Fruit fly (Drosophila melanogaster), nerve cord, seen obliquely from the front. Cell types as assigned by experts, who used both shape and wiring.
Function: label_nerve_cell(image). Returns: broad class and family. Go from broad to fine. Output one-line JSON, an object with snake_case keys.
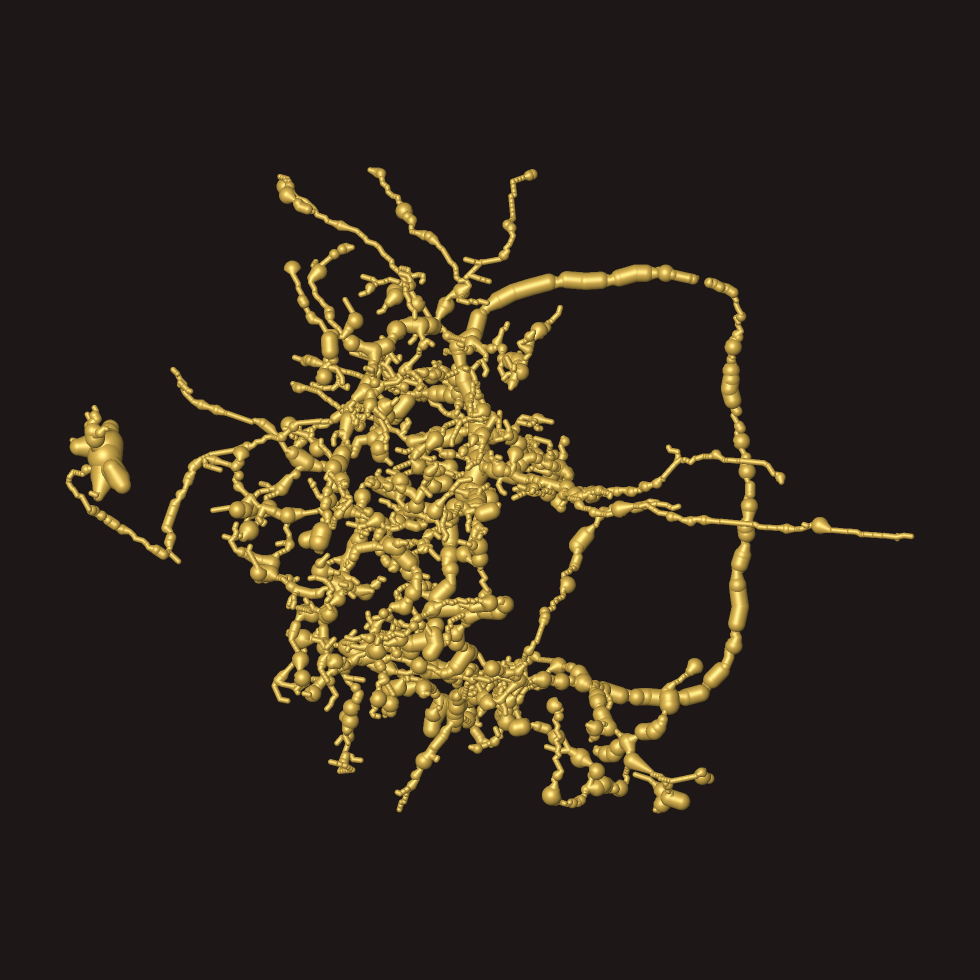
{"broad_class": "nerve-cord intrinsic neuron", "family": "hemilineage 17B"}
